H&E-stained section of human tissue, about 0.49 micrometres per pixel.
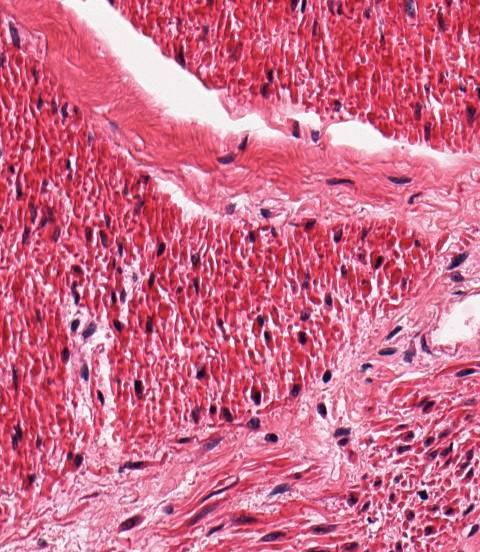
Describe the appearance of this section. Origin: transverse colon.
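Densely packed, bright red muscle cells cut in cross-section form a bundle occupying most of the left half of the field; among them lie small, dark, round to oval nuclei. Along the bottom, cells run lengthwise with elongated, spindle-shaped dark nuclei. Epithelium is absent throughout.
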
